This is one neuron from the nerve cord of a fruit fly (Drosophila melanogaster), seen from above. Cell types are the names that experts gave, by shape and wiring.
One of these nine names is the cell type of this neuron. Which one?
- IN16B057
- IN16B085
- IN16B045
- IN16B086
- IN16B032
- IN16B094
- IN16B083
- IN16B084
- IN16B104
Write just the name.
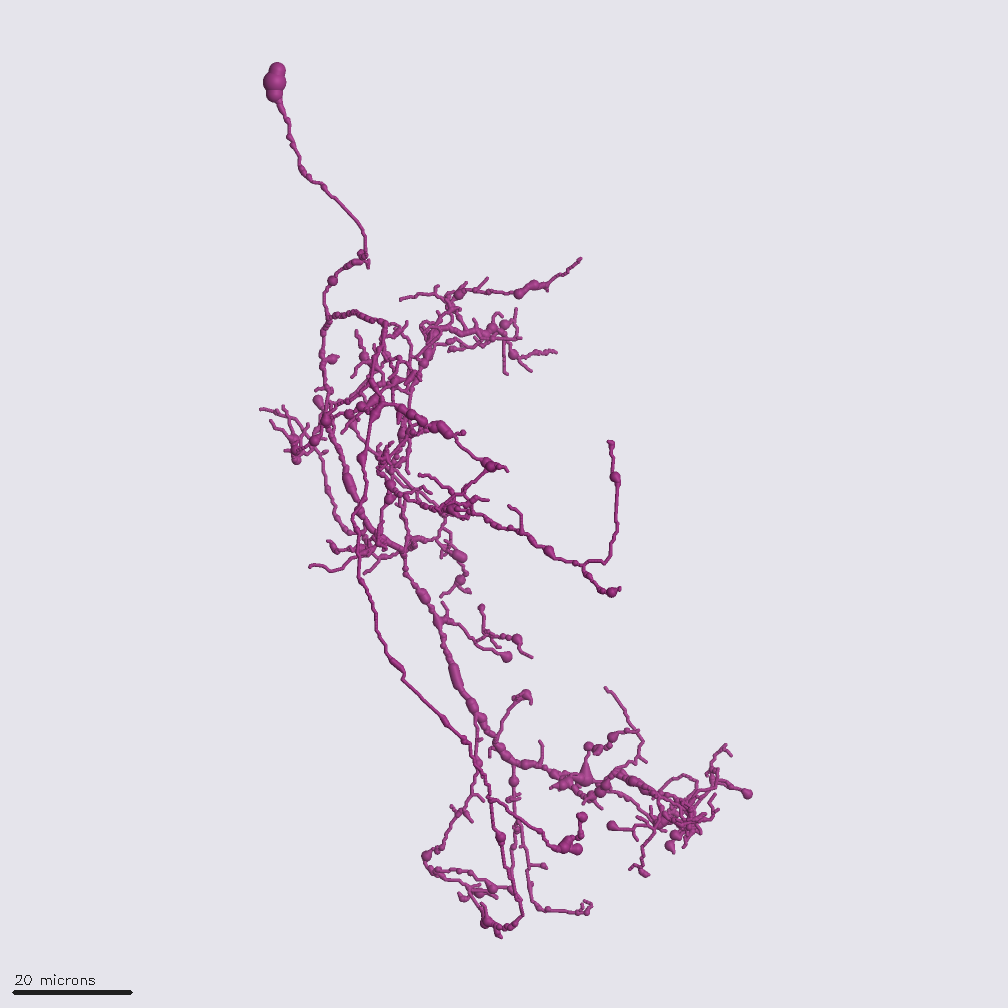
IN16B057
